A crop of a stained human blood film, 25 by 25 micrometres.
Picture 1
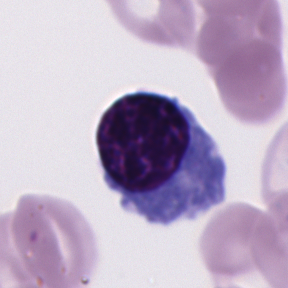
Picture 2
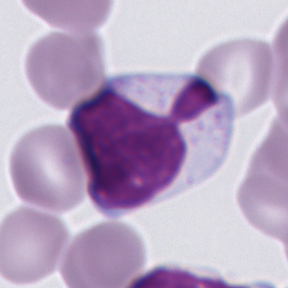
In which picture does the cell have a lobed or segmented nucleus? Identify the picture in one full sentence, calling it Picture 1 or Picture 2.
In Picture 2, the nucleus of the cell is divided into lobes.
